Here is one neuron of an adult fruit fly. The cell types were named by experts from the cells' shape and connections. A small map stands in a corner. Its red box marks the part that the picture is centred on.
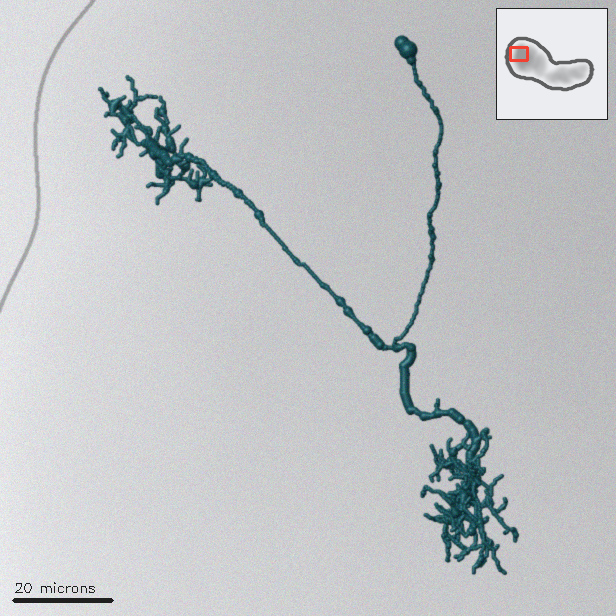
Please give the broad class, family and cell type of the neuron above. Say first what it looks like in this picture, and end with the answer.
From top to bottom in the picture it spans about 110 microns. The picture shows dozens of branch ends. This is a visual projection neuron. The family is hemilineage VPNd2. It is of cell type LC10d.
